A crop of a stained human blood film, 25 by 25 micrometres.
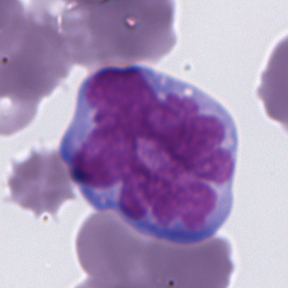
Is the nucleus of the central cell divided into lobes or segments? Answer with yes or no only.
Yes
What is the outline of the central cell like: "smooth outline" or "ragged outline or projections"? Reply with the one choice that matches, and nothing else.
Smooth outline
